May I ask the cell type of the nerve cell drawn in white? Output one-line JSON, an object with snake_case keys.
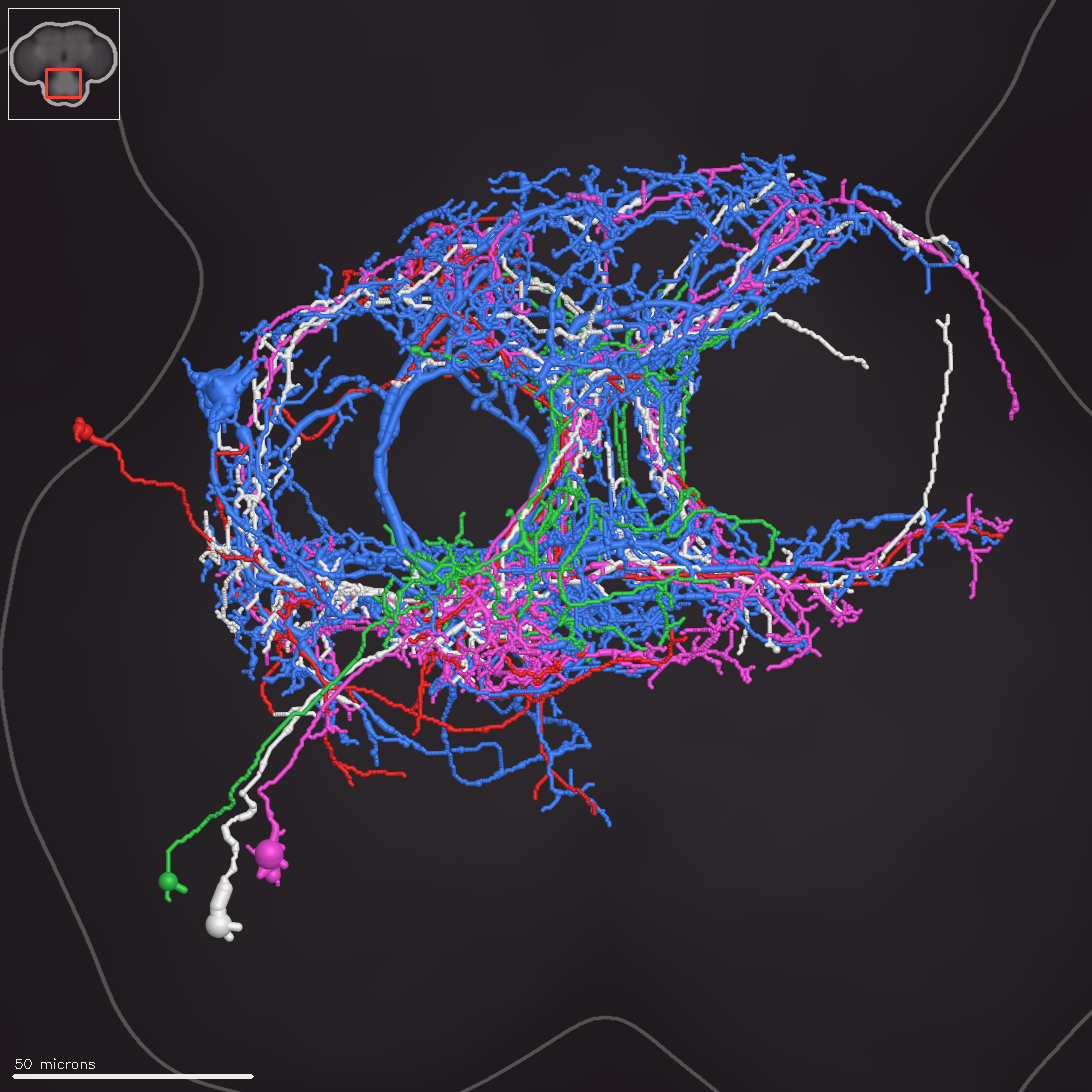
{"cell_type": "vPR6"}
